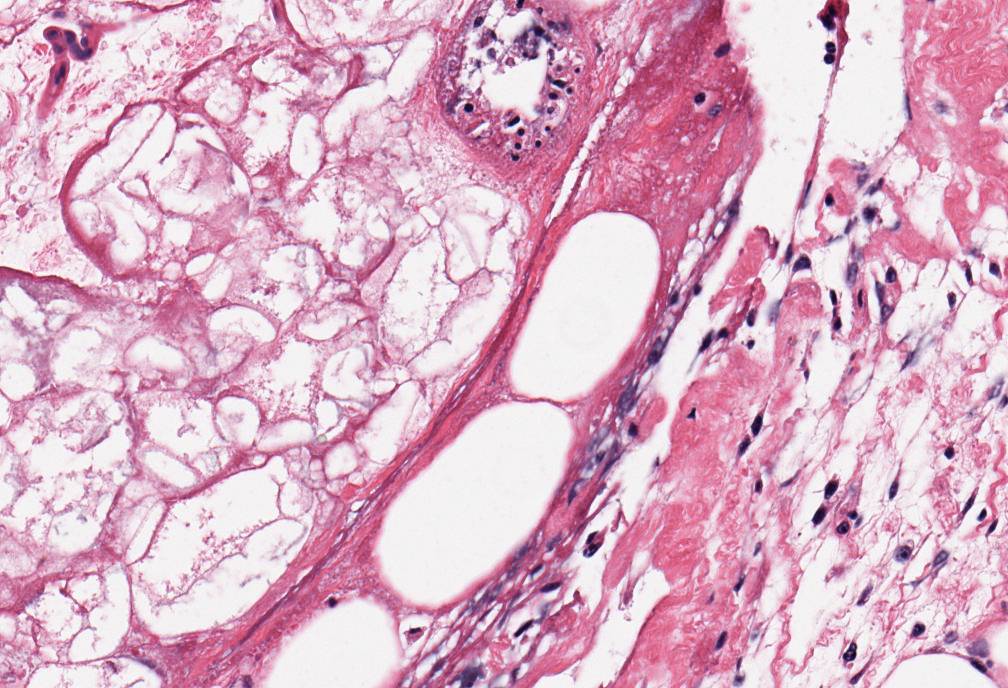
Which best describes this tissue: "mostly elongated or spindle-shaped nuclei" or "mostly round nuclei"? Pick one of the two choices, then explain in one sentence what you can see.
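Mostly elongated or spindle-shaped nuclei. The right part of the field holds scattered spindle cells with elongated dark nuclei.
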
